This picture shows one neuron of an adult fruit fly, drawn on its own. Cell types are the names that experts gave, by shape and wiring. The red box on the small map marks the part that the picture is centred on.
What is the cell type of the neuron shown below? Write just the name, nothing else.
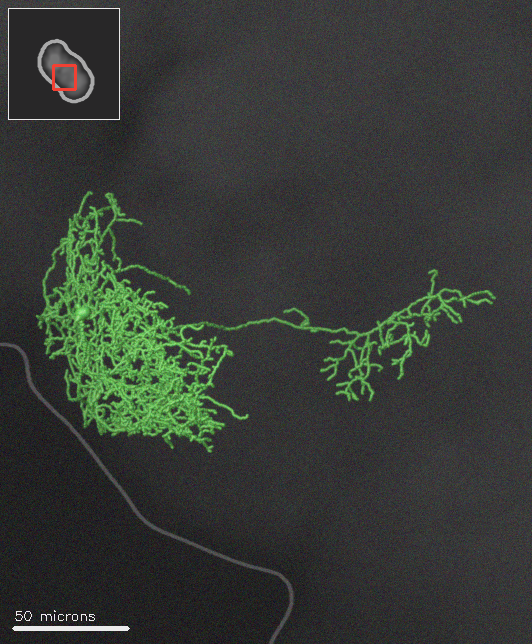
GNG107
